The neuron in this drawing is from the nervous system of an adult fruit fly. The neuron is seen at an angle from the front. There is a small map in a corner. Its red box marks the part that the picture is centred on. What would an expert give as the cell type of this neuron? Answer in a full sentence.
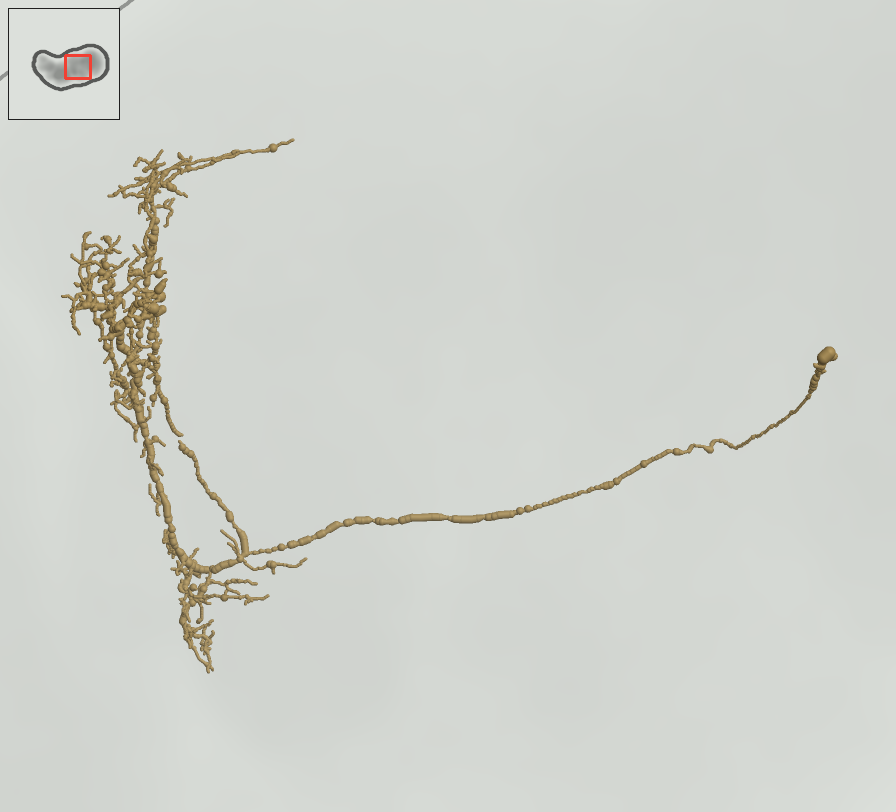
The cell type is WEDPN10A.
